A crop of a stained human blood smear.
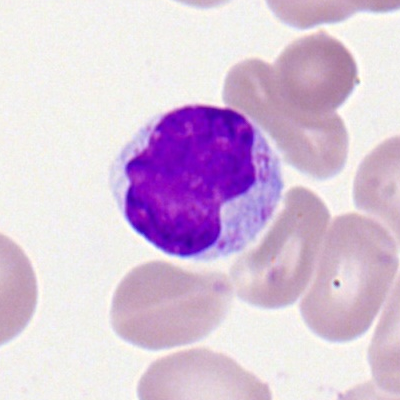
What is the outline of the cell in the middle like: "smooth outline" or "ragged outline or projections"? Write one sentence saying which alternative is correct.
A smooth edge runs around this cell.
